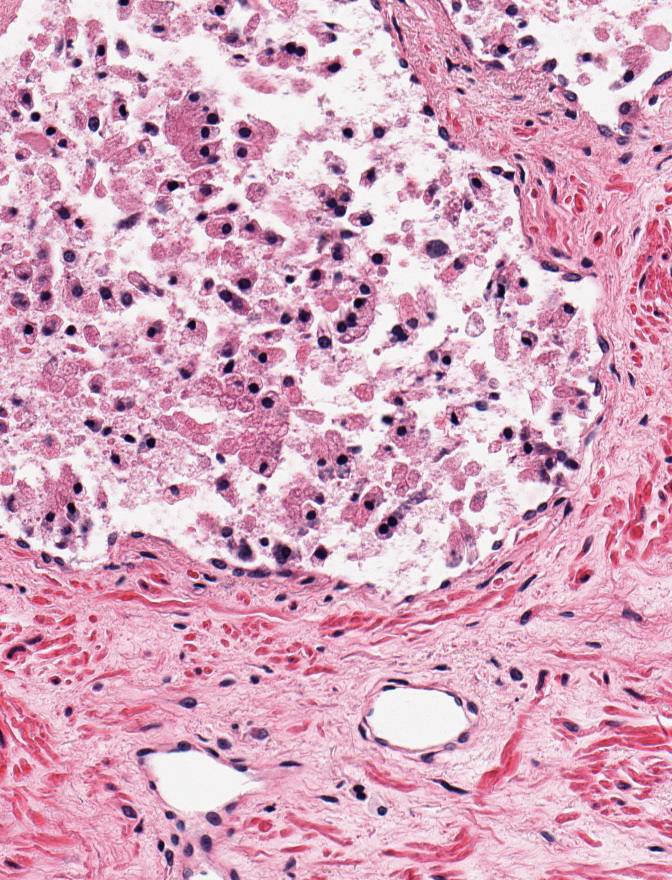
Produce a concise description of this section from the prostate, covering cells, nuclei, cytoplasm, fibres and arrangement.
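Look at the rounded, sharply bounded nest filling the upper part; fibrous stroma lies below and along its right side. Its cells lie loosely apart amid pale spaces and fine pink granular debris. Nuclei are small, round and dark, often off-centre. Flattened spindle cells form its thin rim.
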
